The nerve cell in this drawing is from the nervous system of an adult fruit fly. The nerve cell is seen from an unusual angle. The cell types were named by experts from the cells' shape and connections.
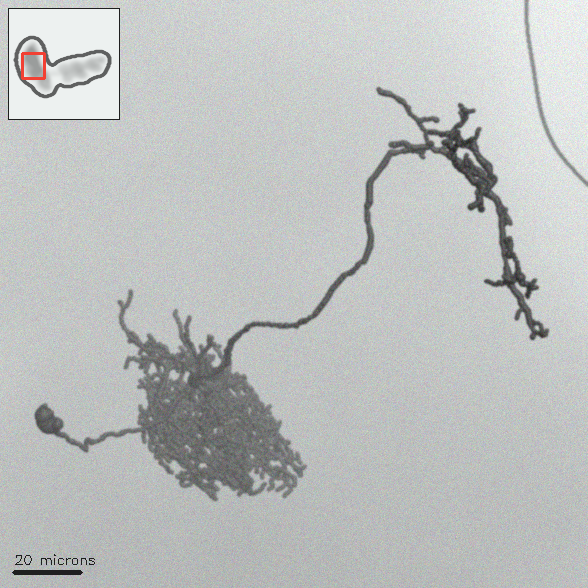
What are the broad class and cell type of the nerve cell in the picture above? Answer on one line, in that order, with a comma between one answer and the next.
central-brain intrinsic neuron, AOTU023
